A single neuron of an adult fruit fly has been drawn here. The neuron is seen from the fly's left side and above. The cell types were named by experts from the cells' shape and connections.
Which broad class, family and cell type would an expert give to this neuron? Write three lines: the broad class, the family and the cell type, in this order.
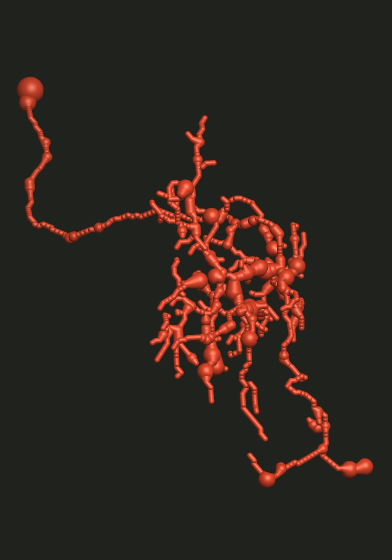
optic-lobe intrinsic neuron
Cm
Cm6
